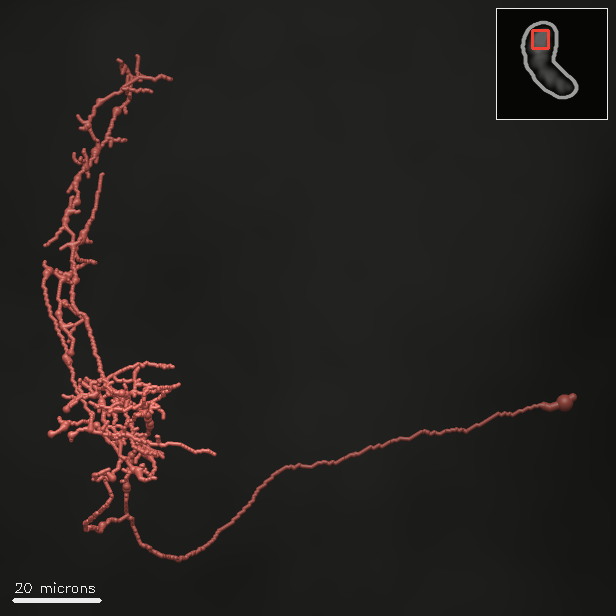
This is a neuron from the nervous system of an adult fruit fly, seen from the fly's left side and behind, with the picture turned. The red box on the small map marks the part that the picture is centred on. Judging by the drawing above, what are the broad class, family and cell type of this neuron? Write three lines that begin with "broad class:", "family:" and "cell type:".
broad class: central-brain intrinsic neuron
family: hemilineage DM1_antero_ventral
cell type: LAL132_b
